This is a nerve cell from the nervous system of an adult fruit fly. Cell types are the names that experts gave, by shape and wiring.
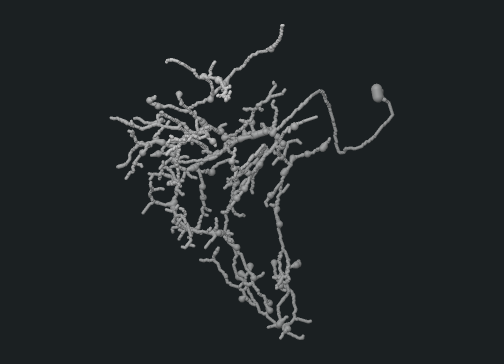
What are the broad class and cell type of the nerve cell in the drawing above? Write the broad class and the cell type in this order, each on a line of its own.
central-brain intrinsic neuron
GNG341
